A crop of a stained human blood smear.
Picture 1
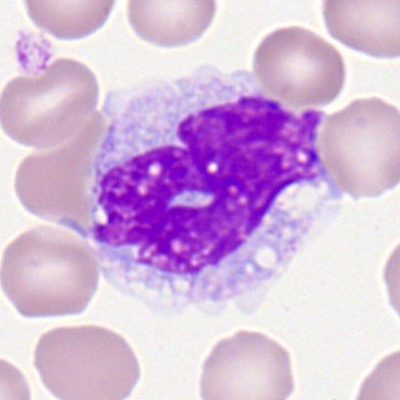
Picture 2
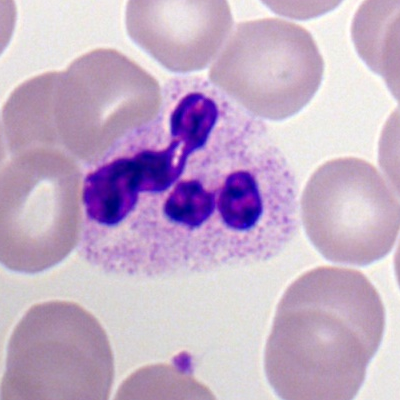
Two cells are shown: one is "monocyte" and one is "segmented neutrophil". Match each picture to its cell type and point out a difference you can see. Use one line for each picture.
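Picture 1 shows a monocyte: Several small clear vacuoles lie in the cytoplasm, mostly in its lower part.
Picture 2 shows a segmented neutrophil: The cytoplasm contains no vacuoles.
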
